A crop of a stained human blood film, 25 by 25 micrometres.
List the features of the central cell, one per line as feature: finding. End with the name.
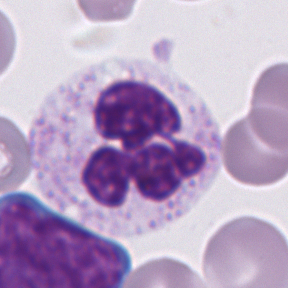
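Nucleus: divided into four lobes
Largest lobe: at the top of the nucleus
Chromatin: dark purple and coarsely clumped
Granules: small and violet, scattered throughout the cytoplasm
Name: segmented neutrophil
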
